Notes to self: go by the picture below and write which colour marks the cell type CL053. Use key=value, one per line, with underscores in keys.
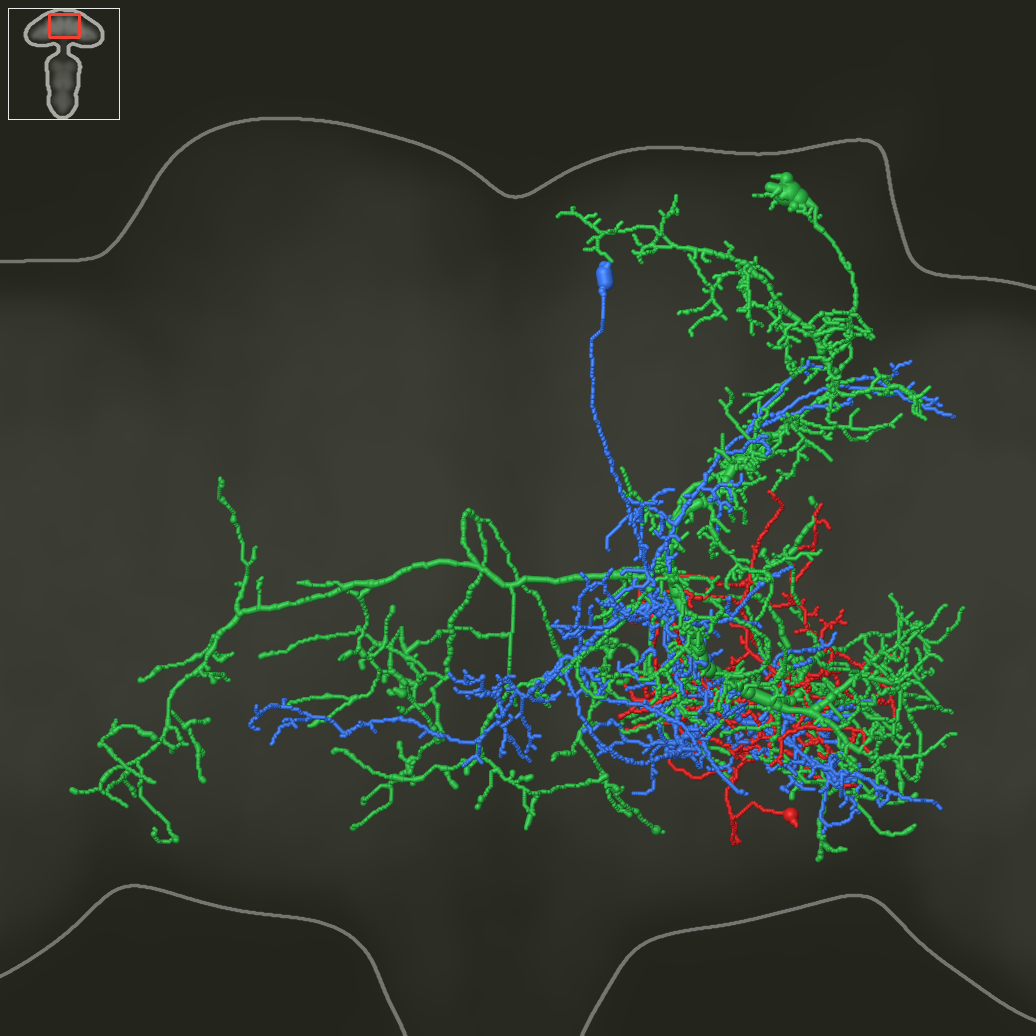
colour=green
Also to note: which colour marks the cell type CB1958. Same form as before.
colour=red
